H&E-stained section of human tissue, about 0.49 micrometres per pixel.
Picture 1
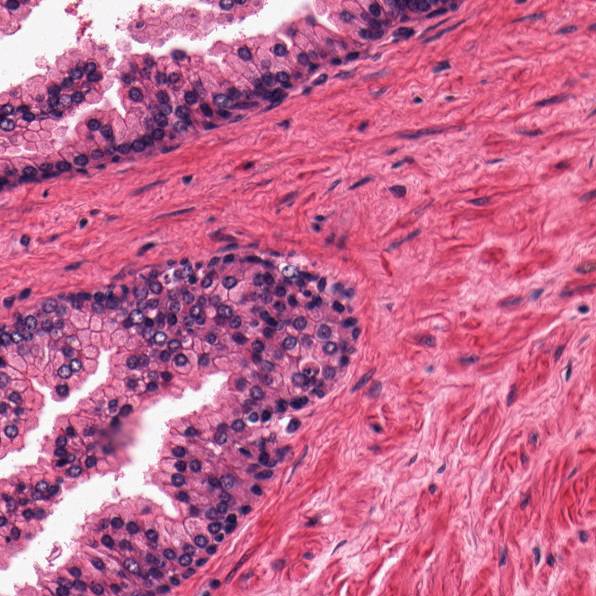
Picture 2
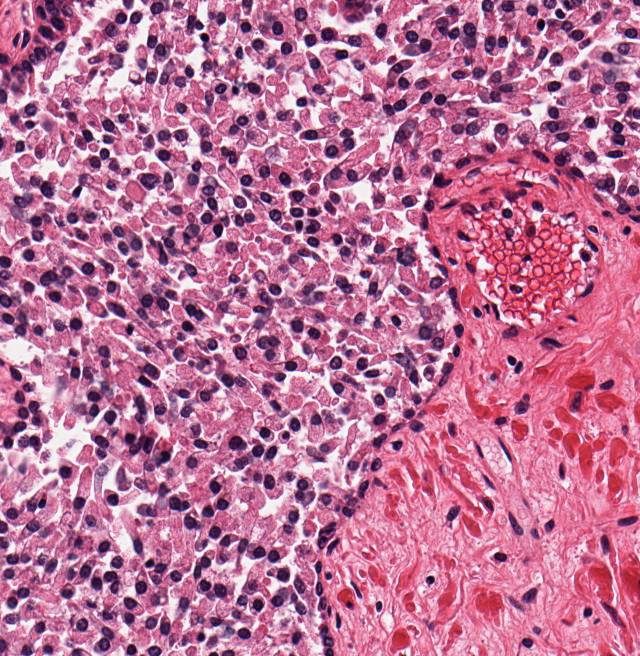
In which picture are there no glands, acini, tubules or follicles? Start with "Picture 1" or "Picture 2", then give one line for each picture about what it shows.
Picture 2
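Picture 1: Epithelium-lined glandular spaces lie along the left side of the field, at the top left and lower left, with stroma filling the right side.
Picture 2: No epithelium or glands are present anywhere in the field.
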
